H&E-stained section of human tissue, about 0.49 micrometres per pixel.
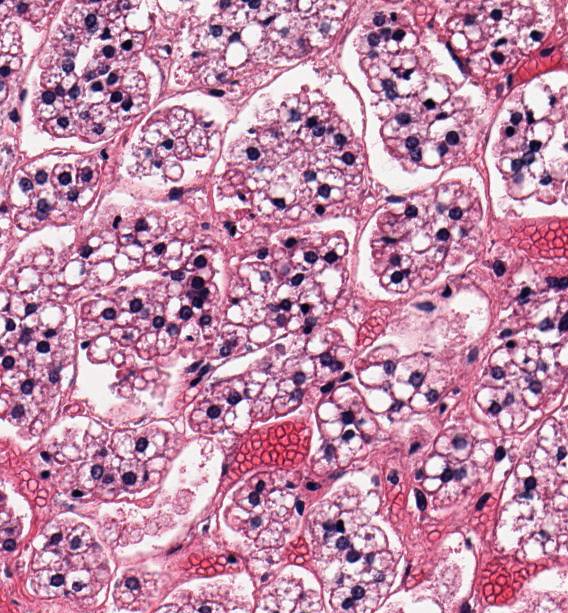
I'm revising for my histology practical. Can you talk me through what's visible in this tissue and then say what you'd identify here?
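First, the arrangement: the cells lie in solid nests, with no central gland lumen. Second, the cytoplasm of these nest cells: it is filled with many small clear vacuoles, which give it a bubbly look. Third, their nuclei: small, round and darkly stained. Last, the stroma between the nests: scant, only thin pink strands. This is adrenal gland.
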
